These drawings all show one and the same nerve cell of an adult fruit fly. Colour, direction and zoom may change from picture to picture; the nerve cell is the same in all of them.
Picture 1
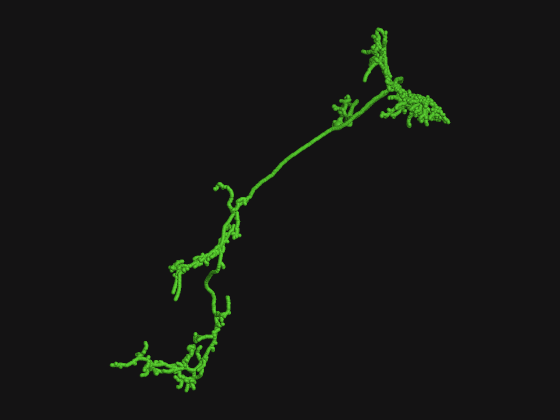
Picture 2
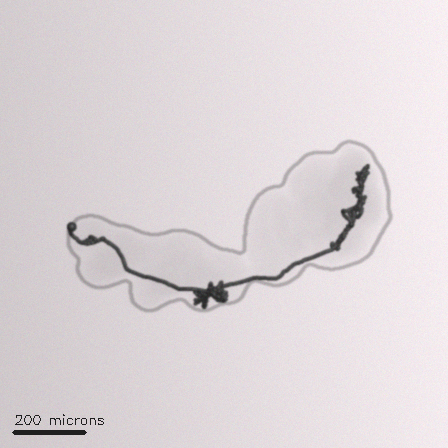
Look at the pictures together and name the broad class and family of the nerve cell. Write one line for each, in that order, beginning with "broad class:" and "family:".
broad class: ascending neuron
family: hemilineage 09B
